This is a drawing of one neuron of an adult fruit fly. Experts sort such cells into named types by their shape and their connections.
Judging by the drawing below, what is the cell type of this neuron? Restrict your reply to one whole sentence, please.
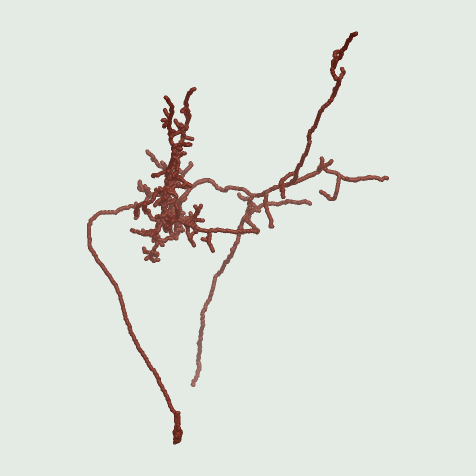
The cell type IN06A065 is the type of this neuron.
